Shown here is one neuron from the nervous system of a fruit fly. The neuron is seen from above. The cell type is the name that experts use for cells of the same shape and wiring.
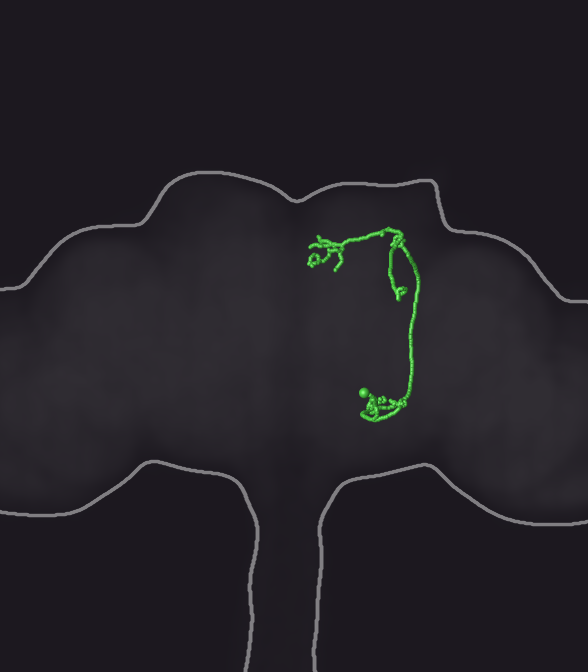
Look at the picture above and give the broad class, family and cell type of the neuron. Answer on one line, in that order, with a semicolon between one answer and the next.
central-brain intrinsic neuron; class Kenyon Cell; KCa'b'-ap1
